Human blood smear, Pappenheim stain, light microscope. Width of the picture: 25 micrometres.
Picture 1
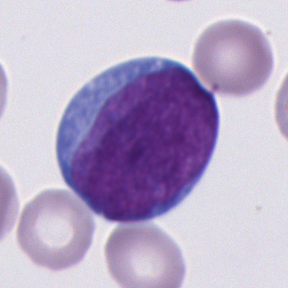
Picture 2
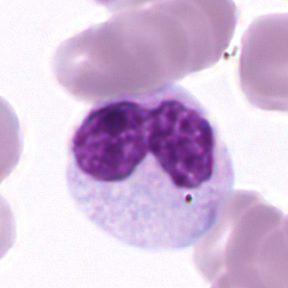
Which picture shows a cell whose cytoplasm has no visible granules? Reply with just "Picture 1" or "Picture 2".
Picture 1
